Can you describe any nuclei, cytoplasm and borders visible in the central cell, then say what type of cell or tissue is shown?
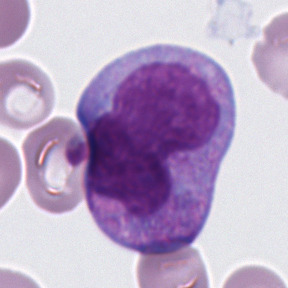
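Irregular and folded, the nucleus has deep indentations that give it a lobed, curved shape. The cytoplasm is abundant, forming a wide rim that is broadest on the right and lower side. It is grey-blue with a lilac tint, and fine pinkish-purple granules are dusted through it. The cell is an atypical promyelocyte.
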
